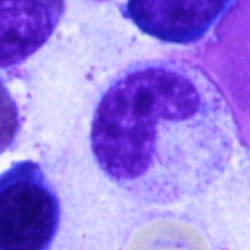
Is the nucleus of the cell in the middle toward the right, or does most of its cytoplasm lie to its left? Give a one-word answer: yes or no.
No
